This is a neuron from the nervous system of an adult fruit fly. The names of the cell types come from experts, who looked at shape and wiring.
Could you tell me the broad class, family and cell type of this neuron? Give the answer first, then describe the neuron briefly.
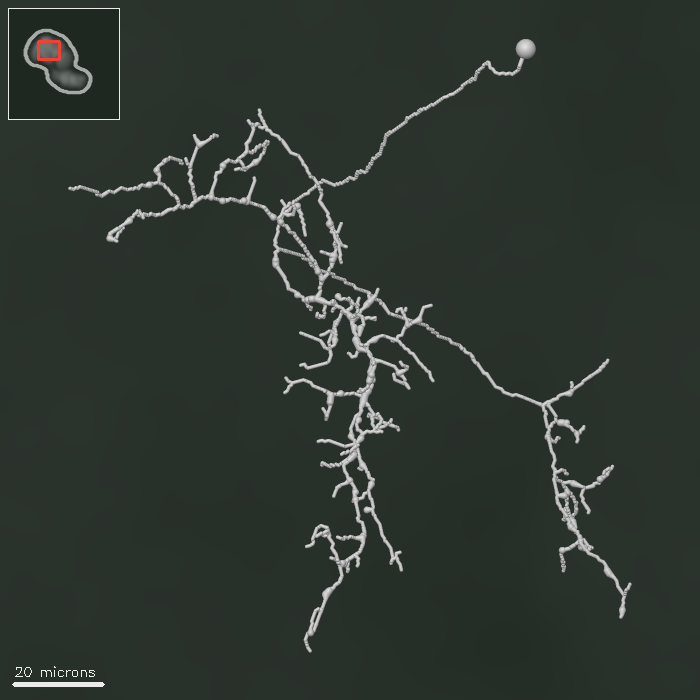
This is a central-brain intrinsic neuron. The family is hemilineage VLPp2. It is of cell type PS208. Its cell body lies at the upper right of the picture. By the scale bar it is about 140 microns tall in this view. Dozens of branch ends can be seen.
